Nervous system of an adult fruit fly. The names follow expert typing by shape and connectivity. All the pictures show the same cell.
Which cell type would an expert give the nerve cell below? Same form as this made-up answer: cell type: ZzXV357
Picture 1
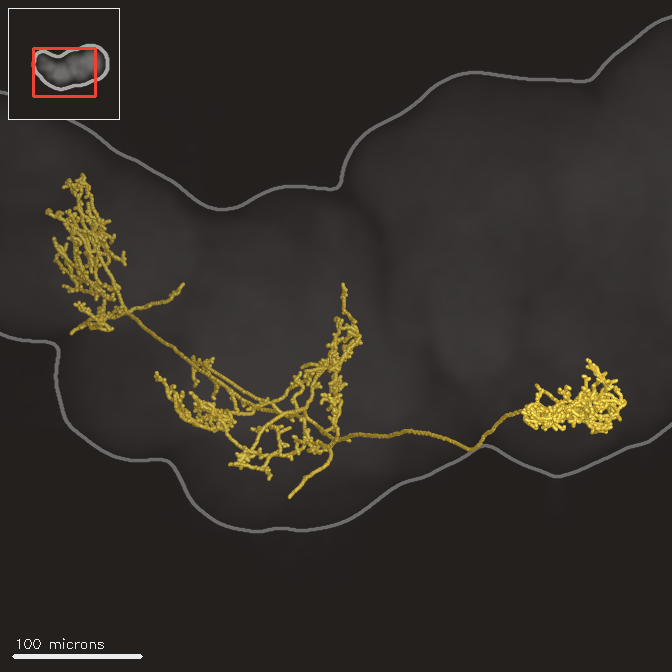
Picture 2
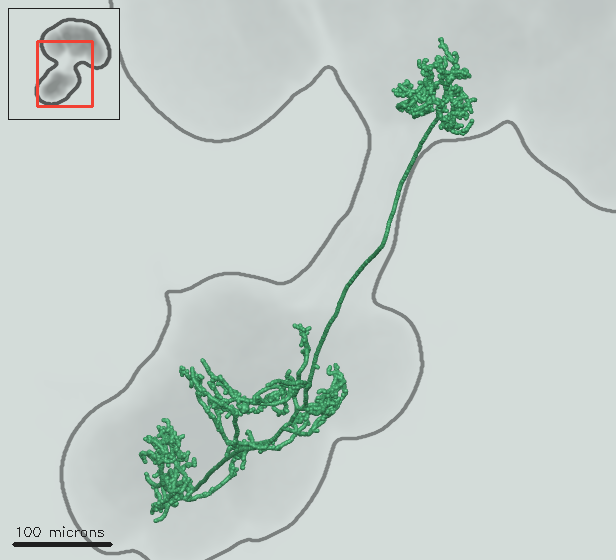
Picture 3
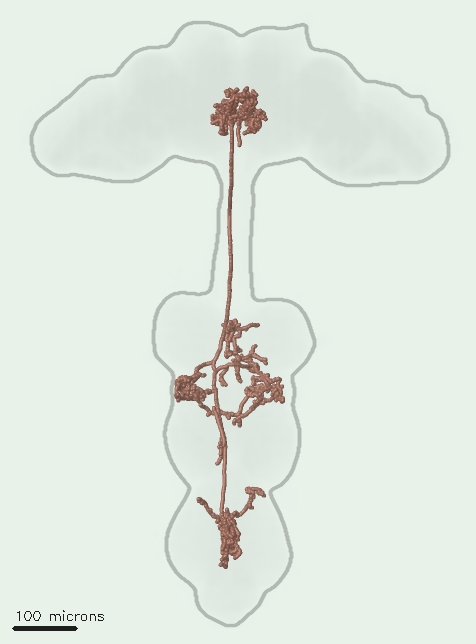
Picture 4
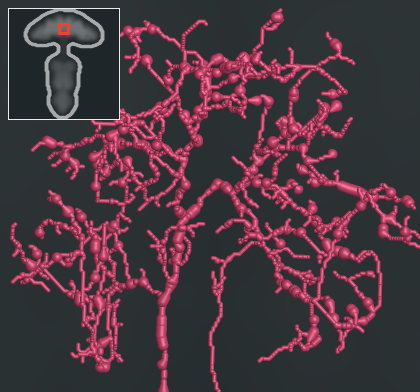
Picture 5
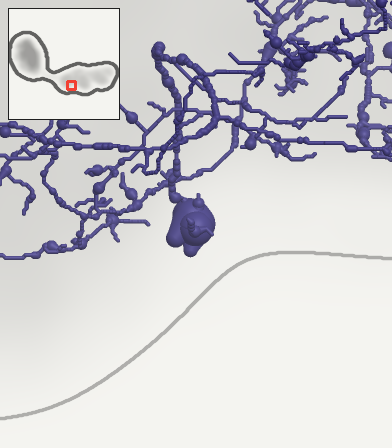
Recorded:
cell type: AN05B029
